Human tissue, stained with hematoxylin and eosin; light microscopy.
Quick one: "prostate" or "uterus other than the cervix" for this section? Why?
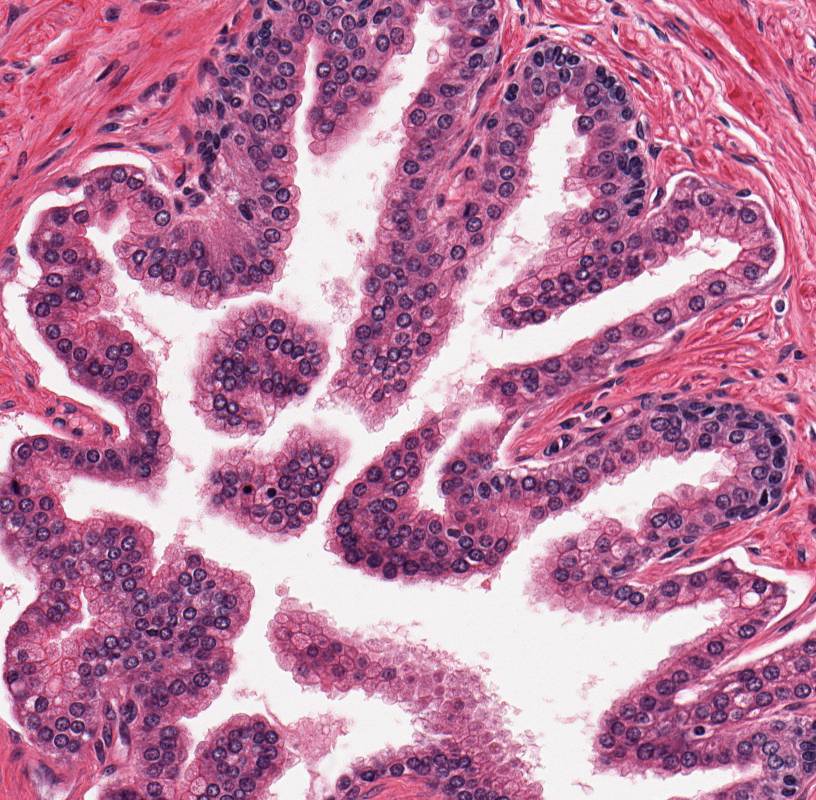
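It's prostate. There's one big lumen in the middle, and its epithelium folds into lots of branching finger-like projections pointing inward. The nuclei are round, fairly even in size, with dark purple chromatin, and the cytoplasm is pale pink and finely clear or vacuolated, mostly toward the lumen. The lumen itself is largely empty white space, with just wispy pale pink material near the cell surfaces.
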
